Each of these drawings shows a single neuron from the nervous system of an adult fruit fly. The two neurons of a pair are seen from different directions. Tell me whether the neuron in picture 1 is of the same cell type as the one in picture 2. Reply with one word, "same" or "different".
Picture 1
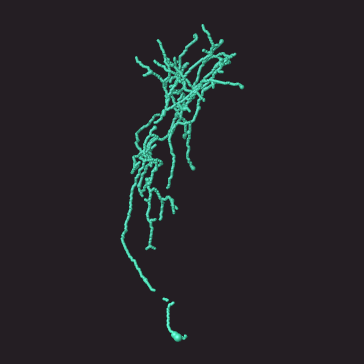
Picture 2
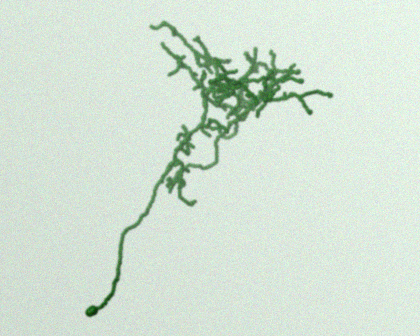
different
